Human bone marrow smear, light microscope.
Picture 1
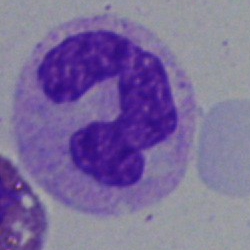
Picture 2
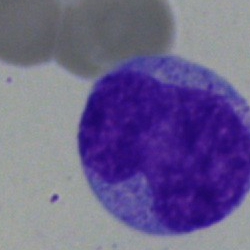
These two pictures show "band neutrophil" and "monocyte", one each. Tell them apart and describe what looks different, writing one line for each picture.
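Picture 1 is a band neutrophil. The cytoplasm is abundant and pale pinkish-lilac.
Picture 2 is a monocyte. The nucleus fills most of the cell.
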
